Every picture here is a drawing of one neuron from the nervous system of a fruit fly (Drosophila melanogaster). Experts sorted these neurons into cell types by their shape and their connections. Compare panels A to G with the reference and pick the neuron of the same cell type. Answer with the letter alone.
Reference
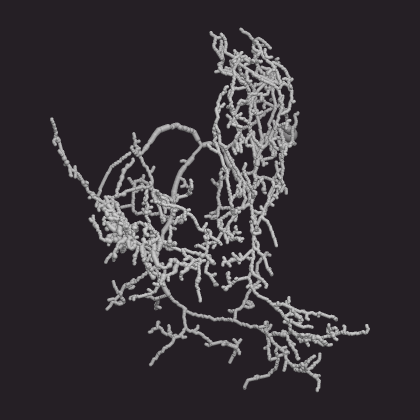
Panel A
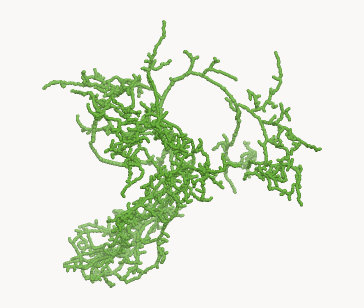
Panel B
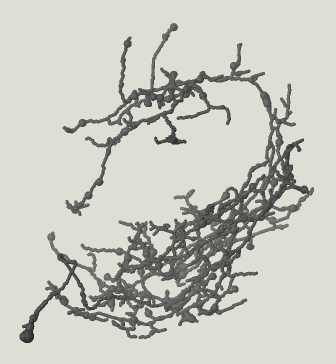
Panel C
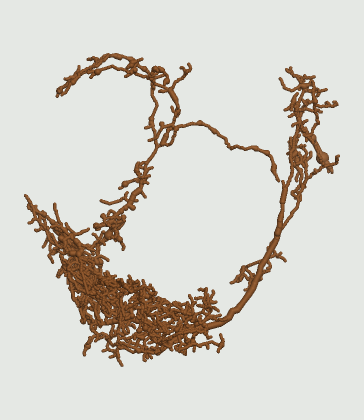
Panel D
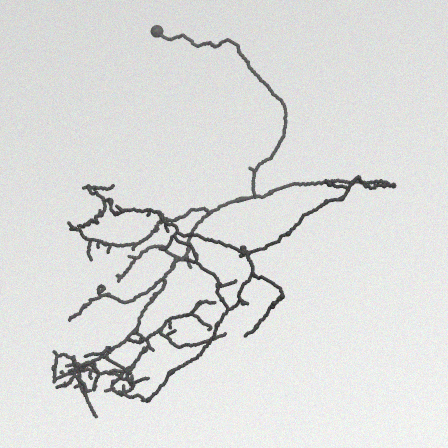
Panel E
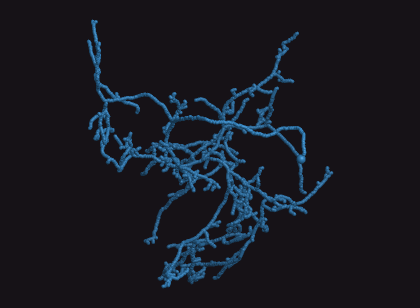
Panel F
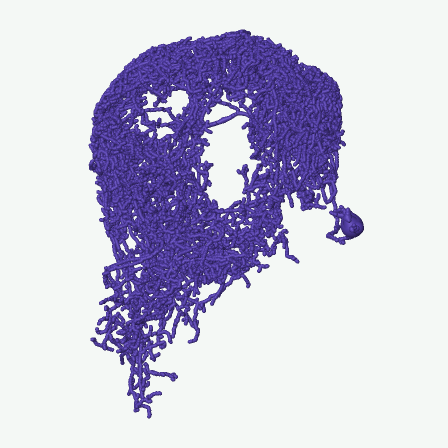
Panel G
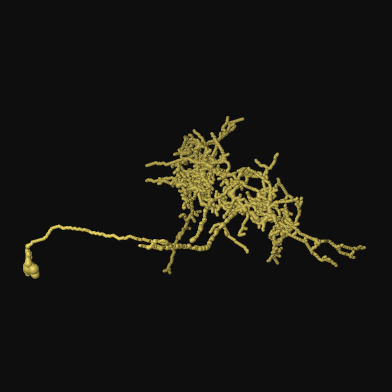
A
